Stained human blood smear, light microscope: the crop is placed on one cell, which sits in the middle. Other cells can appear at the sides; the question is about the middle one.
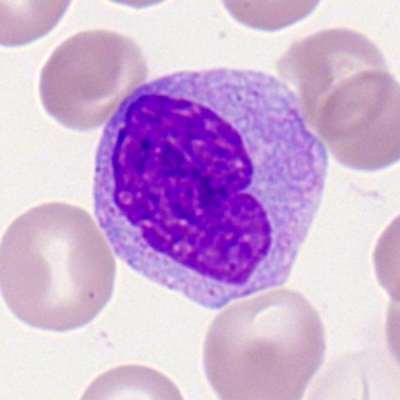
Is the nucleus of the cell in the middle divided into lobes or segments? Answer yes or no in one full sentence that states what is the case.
No, the nucleus of this cell is one compact round, oval or kidney-shaped mass.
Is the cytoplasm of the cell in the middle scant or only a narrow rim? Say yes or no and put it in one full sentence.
No, around the nucleus lies a wide area of cytoplasm.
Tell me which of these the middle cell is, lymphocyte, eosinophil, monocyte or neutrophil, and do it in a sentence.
The single cell at the center of the crop is a monocyte.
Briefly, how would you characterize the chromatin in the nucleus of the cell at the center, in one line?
Coarse clumps are absent, and the chromatin is fine throughout.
